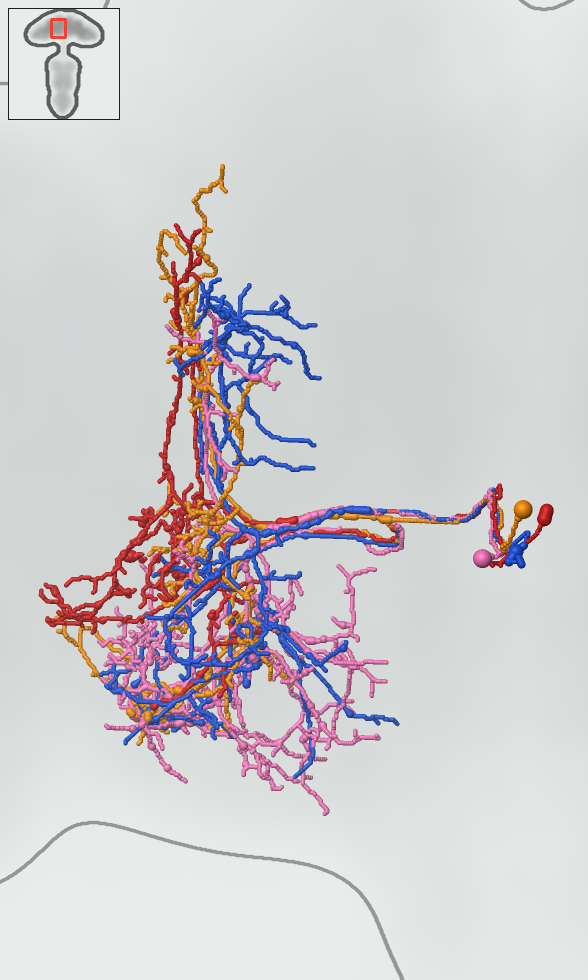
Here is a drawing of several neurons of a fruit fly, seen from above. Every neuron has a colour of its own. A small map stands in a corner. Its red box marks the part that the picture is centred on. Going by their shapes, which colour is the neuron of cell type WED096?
orange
